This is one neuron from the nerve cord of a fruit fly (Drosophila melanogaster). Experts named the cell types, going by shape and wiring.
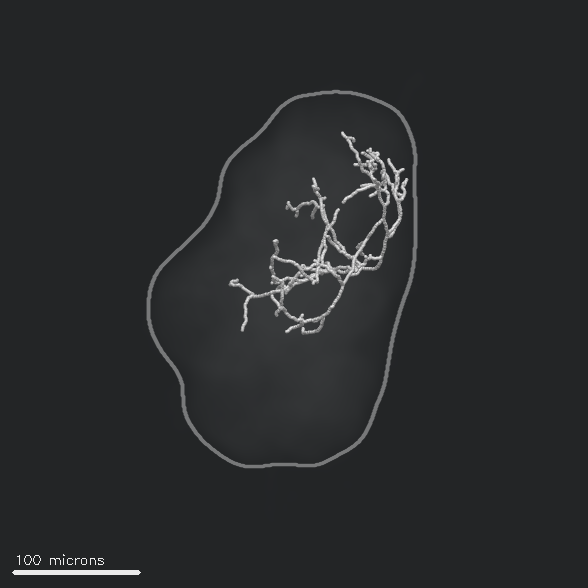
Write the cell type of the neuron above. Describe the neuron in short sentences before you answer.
No cell body is drawn. By the scale bar it is about 160 microns tall in this view. This is a descending neuron. The cell type is DNge003.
